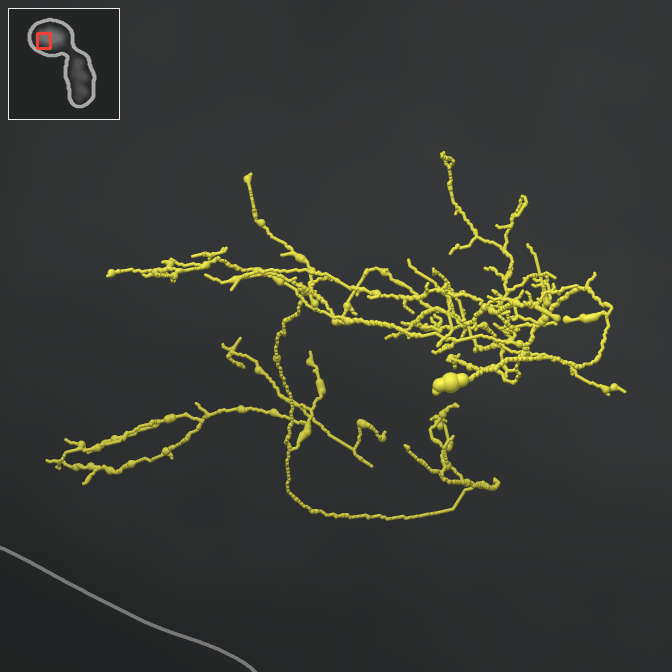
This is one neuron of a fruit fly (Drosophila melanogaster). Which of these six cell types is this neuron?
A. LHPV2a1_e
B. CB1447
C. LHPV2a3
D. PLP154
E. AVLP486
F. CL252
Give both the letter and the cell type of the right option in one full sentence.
The kind of cell the neuron is, PLP154, is given in option D.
